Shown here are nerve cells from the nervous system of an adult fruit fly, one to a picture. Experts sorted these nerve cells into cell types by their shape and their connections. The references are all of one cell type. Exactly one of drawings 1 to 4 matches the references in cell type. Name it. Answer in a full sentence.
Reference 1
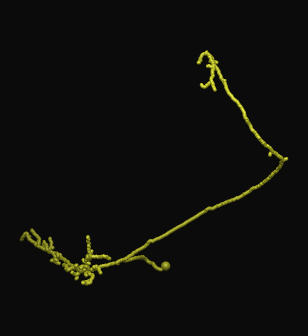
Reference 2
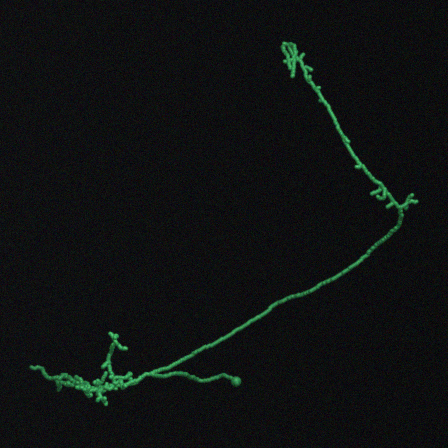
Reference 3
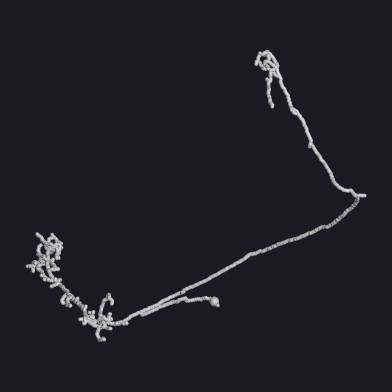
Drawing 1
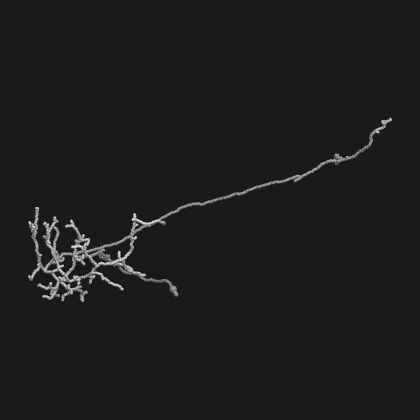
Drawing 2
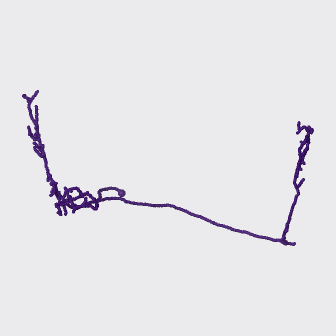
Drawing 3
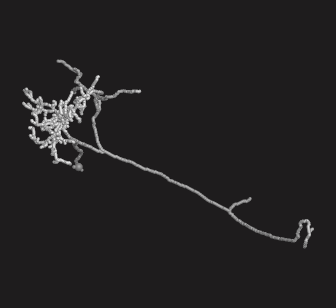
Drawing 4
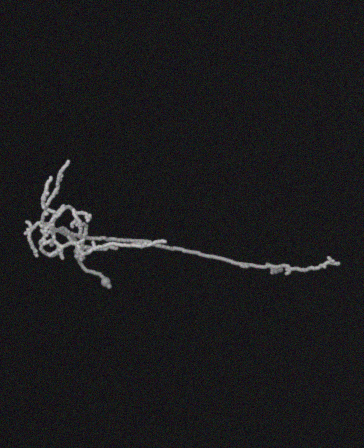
The nerve cell in drawing 2 is of the same cell type.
